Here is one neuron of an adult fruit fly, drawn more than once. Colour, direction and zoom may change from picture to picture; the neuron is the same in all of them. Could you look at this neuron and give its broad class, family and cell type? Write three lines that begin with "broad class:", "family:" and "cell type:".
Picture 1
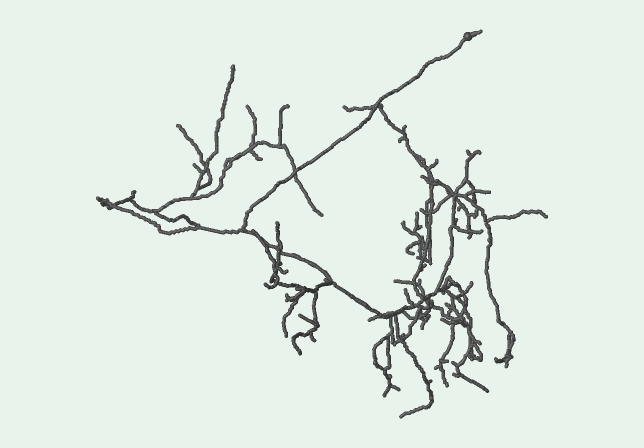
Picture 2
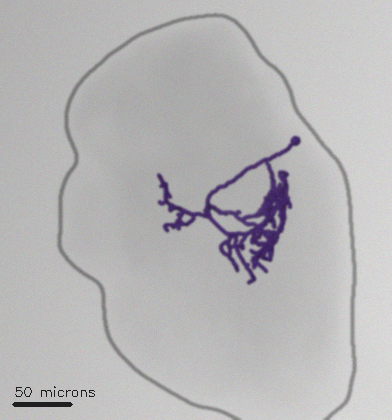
broad class: central-brain intrinsic neuron
family: hemilineage VLPp2
cell type: WED128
